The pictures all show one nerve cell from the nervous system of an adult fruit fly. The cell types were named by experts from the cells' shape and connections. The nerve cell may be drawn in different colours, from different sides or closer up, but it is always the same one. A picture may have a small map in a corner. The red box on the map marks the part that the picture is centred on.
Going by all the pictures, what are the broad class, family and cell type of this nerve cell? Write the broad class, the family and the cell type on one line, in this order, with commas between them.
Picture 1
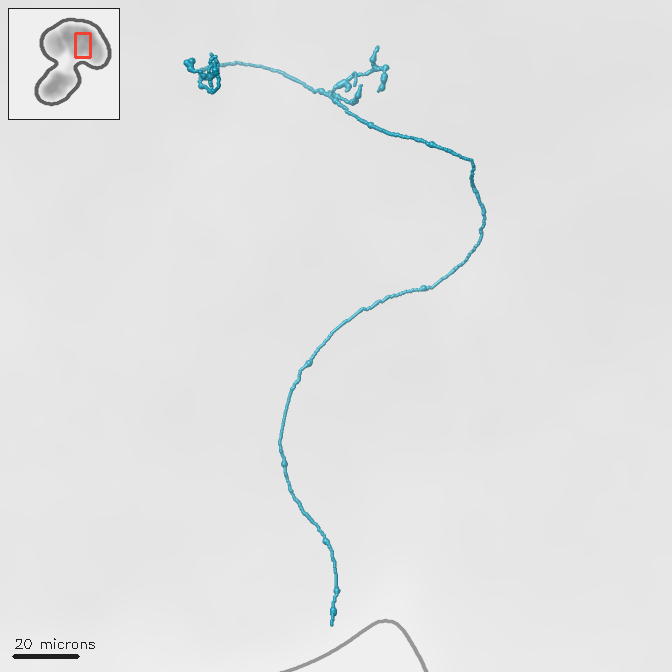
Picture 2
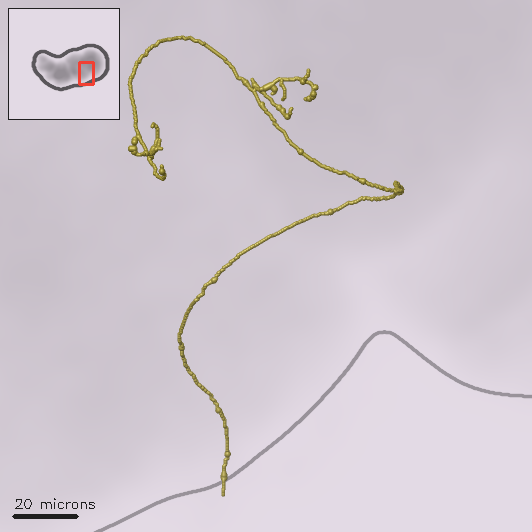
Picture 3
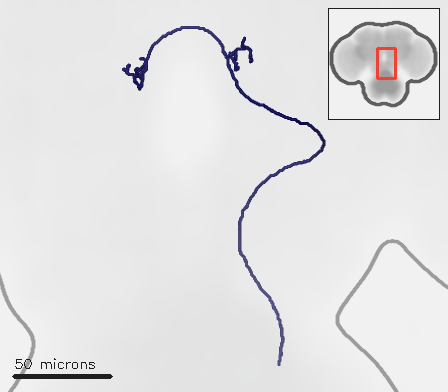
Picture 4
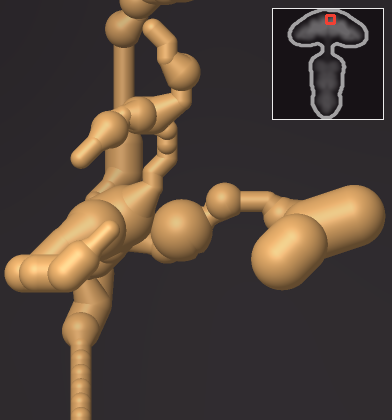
sensory neuron entering the brain, class olfactory, ORN_VM7d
